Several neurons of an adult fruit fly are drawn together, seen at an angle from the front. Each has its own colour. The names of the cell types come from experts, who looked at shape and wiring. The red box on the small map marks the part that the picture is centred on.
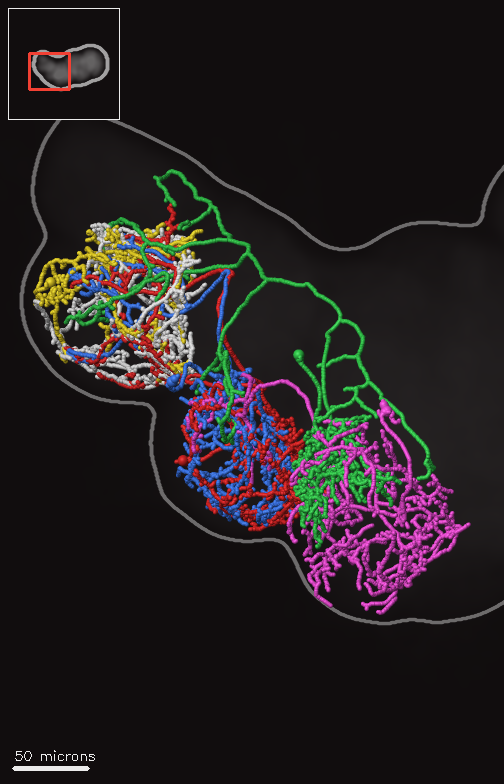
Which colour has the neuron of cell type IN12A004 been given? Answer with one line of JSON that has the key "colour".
{"colour": "red"}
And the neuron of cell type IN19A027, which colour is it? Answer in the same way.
{"colour": "blue"}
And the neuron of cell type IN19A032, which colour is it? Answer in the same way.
{"colour": "green"}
